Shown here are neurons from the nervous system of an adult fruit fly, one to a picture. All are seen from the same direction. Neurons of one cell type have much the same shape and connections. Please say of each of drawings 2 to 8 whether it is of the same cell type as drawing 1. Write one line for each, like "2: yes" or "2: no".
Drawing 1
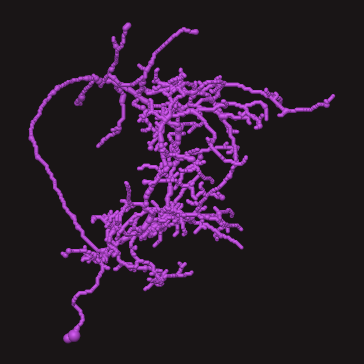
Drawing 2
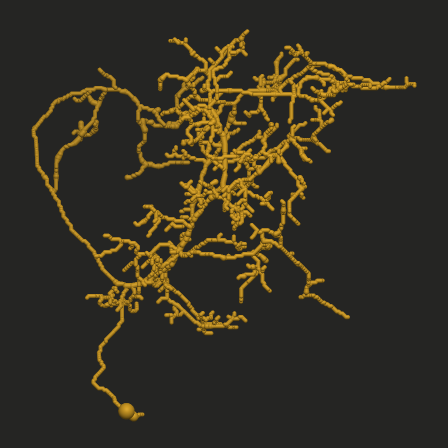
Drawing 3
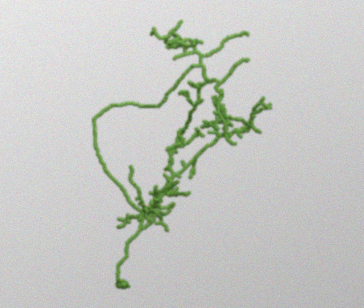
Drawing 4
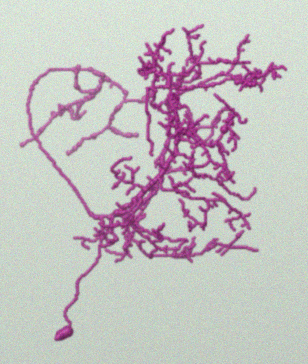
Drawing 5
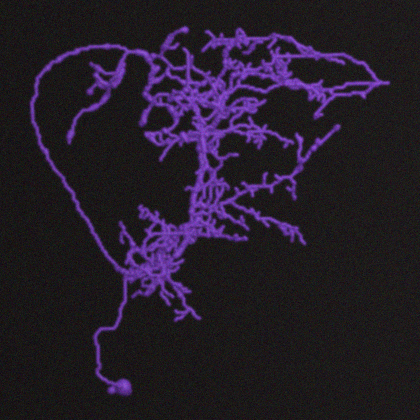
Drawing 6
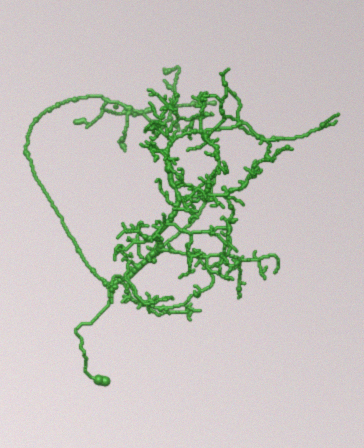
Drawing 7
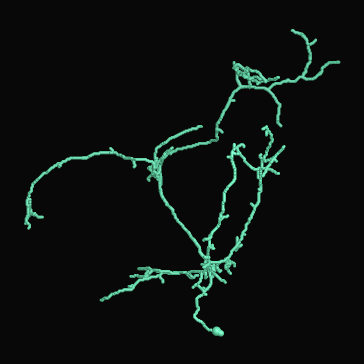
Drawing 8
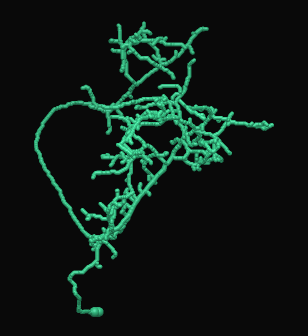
2: yes
3: no
4: yes
5: yes
6: yes
7: no
8: yes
